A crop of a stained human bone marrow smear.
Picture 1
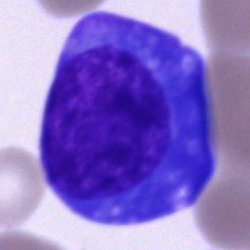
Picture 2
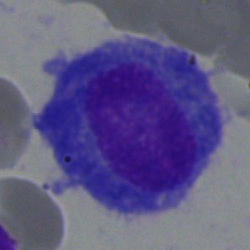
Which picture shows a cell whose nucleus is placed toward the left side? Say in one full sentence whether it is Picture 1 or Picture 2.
For the cell in picture 1, most cytoplasm lies to the right of the nucleus.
